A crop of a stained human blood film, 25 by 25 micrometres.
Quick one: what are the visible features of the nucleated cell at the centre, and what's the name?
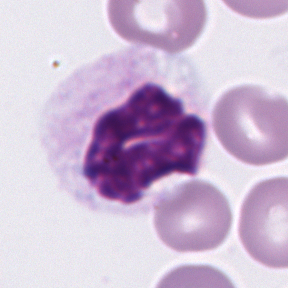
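Nucleus: irregular, edge folded and notched. Position: off-centre, toward lower right of cell. Cytoplasm: wide rim, broadest on left; fine, faint pinkish granules. Name: segmented neutrophil.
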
